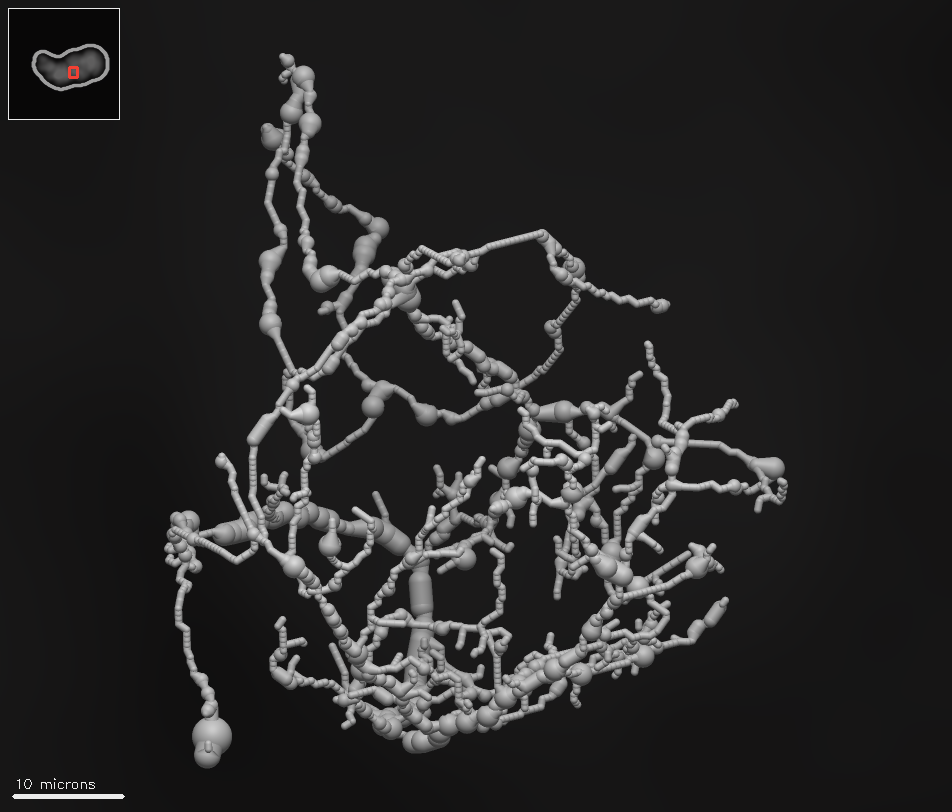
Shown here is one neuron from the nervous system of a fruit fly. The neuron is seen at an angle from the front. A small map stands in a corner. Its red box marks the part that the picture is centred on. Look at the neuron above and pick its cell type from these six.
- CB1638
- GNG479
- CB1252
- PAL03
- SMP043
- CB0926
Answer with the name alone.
CB0926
